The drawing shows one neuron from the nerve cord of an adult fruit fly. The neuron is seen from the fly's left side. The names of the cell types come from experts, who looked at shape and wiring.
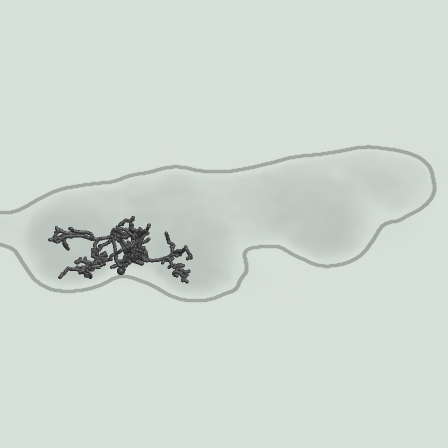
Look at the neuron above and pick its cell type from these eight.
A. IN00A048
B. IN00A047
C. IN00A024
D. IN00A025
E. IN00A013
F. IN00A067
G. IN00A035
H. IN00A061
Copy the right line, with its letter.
A. IN00A048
